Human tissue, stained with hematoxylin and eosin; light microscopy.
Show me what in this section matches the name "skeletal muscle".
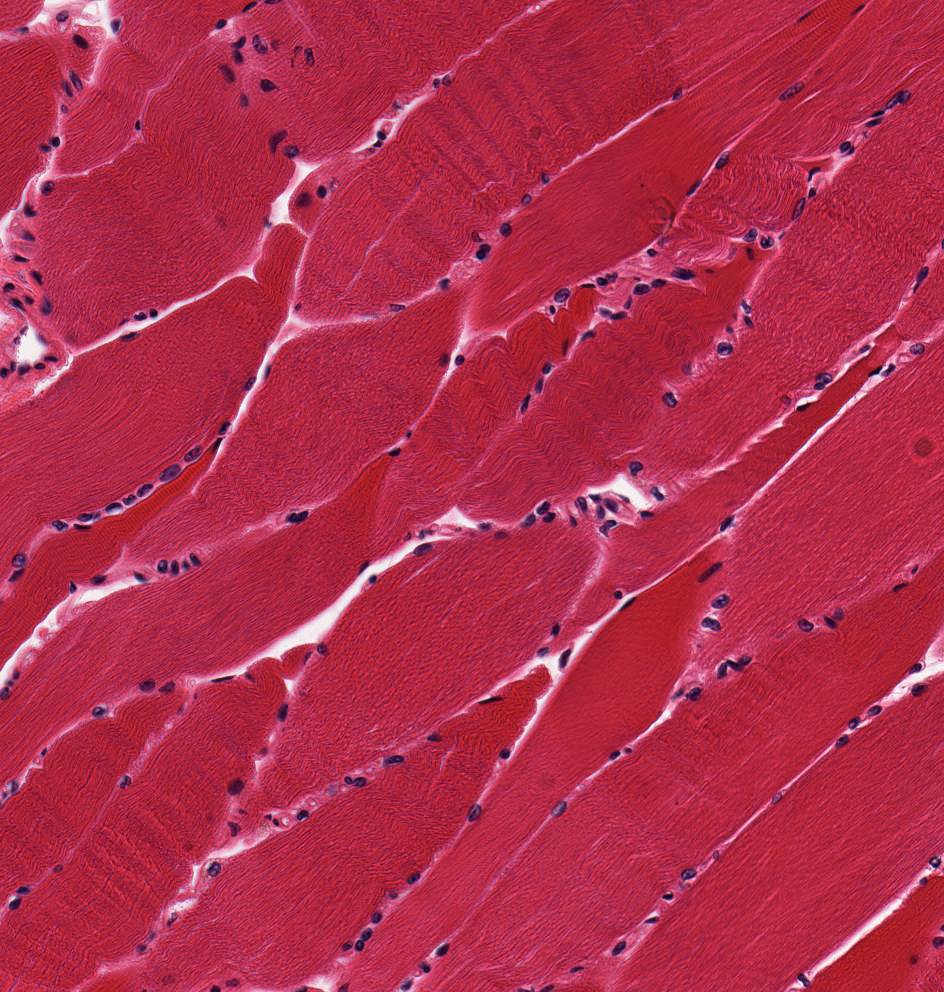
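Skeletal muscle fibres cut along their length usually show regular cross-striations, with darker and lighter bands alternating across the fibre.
Cross-striations are present here: fine transverse striations can be seen within several fibres, most clearly in the upper middle of the field, and this goes with skeletal muscle. The nuclei are dark, flattened and oval, and they lie at the edges of the fibres rather than in their centres. Between the fibres there are only thin strands of connective tissue with small dark nuclei, and no fat cells are present. The white clefts separating many of the fibres do not go with the muscle itself; they are a shrinkage artefact of processing.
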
